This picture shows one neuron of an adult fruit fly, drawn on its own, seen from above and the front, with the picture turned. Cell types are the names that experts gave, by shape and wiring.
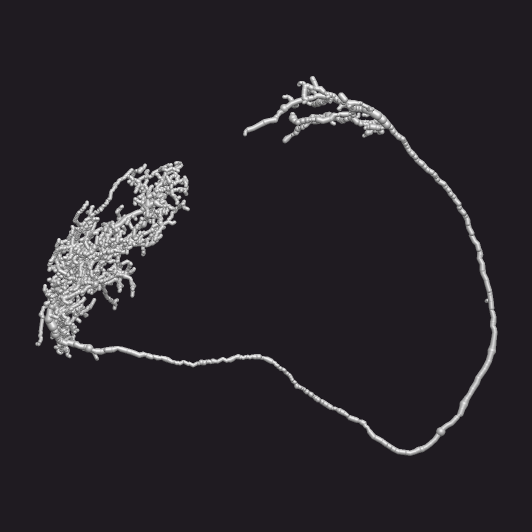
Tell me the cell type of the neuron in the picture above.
GNG120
